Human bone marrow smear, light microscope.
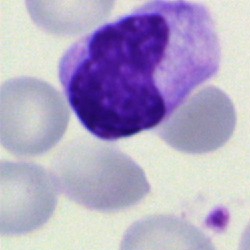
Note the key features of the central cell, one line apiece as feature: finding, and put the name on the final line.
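Nucleus: toward the left of the cell
Cytoplasm: mostly on the right
Colour: pale lilac cytoplasm
Granules: no coarse granules seen
Vacuoles: none clearly seen
Name: metamyelocyte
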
